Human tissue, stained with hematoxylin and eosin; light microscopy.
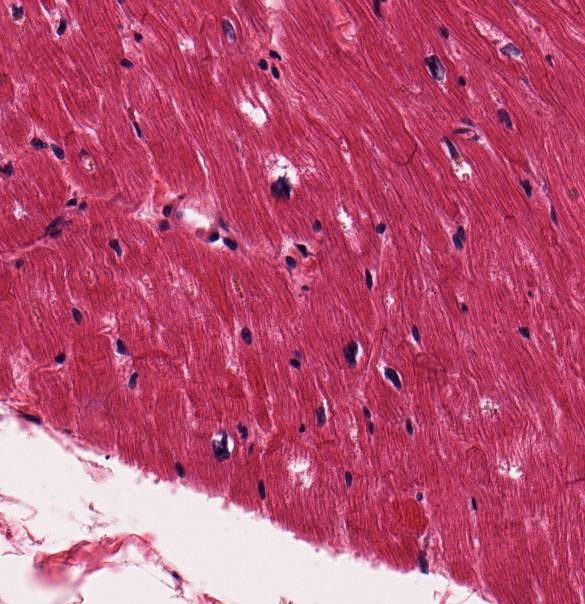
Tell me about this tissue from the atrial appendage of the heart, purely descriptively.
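Most of the field is one compact mass of muscle fibres cut lengthwise, and the tissue ends in an edge across the lower left. The fibres are closely packed, with only scant interstitial tissue between them. Their cytoplasm is deeply eosinophilic and shows fine lengthwise fibrils. Several nuclei sit within a small pale clear zone of cytoplasm.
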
